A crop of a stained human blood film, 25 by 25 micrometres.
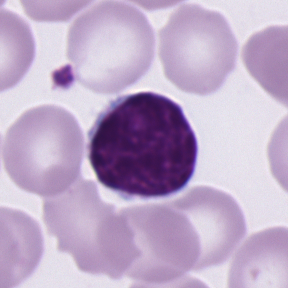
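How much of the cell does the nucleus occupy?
Nearly the whole cell.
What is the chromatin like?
Dense and coarsely clumped.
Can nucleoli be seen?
No.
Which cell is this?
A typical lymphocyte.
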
